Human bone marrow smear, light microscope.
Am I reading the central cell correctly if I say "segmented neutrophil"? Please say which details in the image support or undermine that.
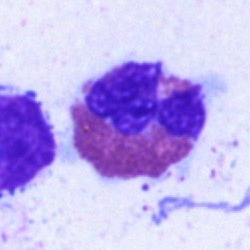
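This is an eosinophil rather than a segmented neutrophil. The deciding feature is the cytoplasm, densely packed with reddish granules.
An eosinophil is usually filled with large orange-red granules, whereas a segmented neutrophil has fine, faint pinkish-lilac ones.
The reddish colour of these granules therefore speaks for eosinophil and against segmented neutrophil. The chromatin, dark purple and coarsely clumped, fits both names.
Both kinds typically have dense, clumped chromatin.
No nucleoli are visible, which does not count against segmented neutrophil either.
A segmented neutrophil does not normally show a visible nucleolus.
The outline is roughly round, its edge slightly uneven.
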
